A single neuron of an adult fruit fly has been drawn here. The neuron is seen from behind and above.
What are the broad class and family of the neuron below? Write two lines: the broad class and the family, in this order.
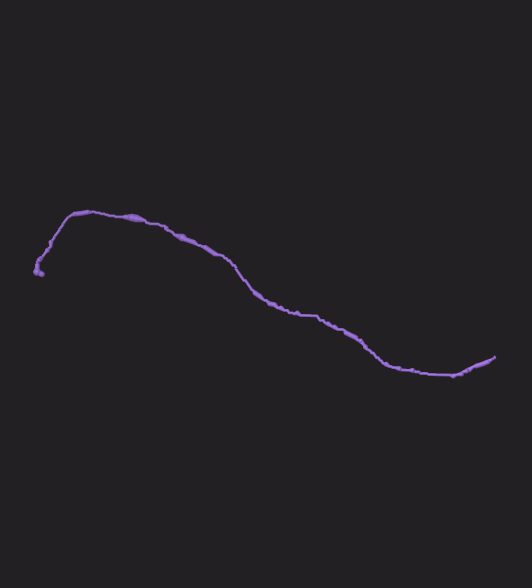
photoreceptor or other optic-lobe sensory neuron
class visual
